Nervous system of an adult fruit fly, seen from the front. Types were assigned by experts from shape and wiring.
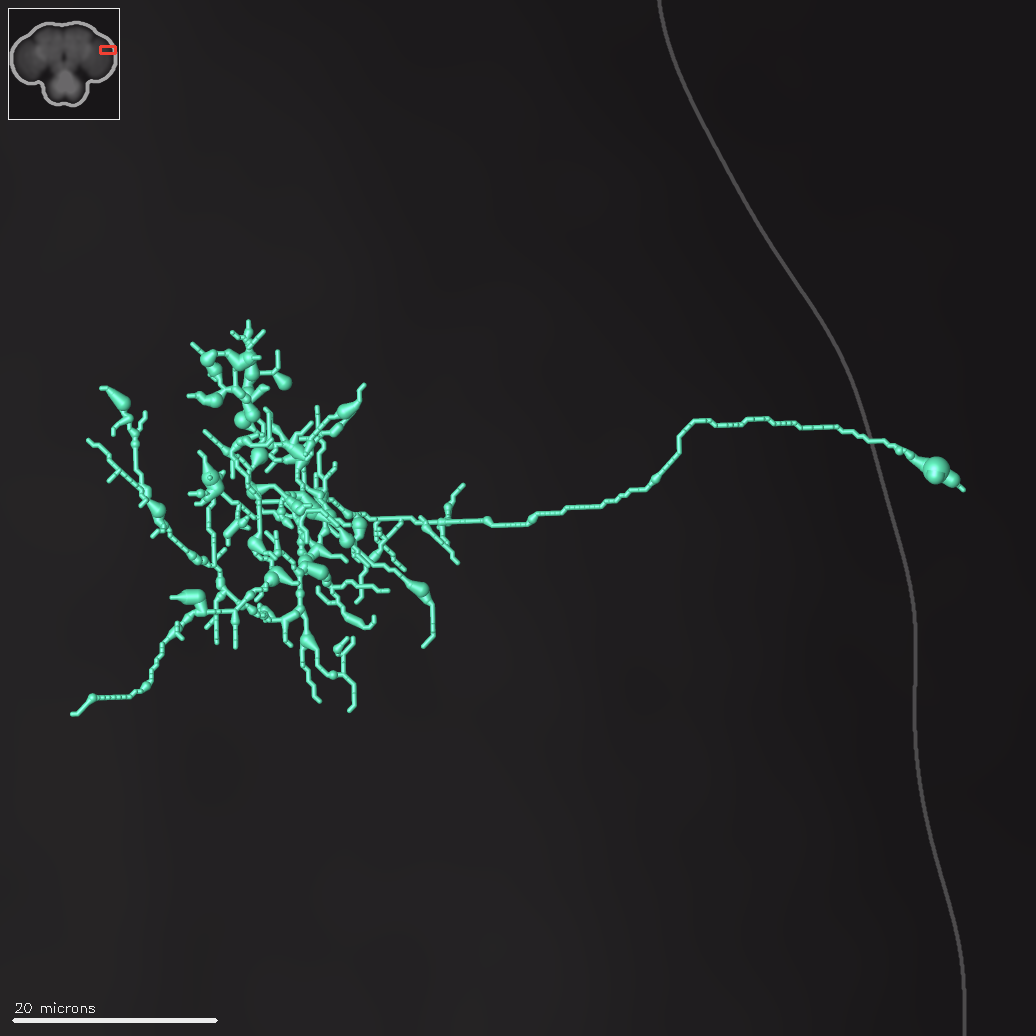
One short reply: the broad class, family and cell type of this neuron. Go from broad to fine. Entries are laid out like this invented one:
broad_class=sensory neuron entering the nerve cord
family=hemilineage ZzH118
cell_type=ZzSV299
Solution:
broad_class=optic-lobe intrinsic neuron
family=Cm
cell_type=Cm3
